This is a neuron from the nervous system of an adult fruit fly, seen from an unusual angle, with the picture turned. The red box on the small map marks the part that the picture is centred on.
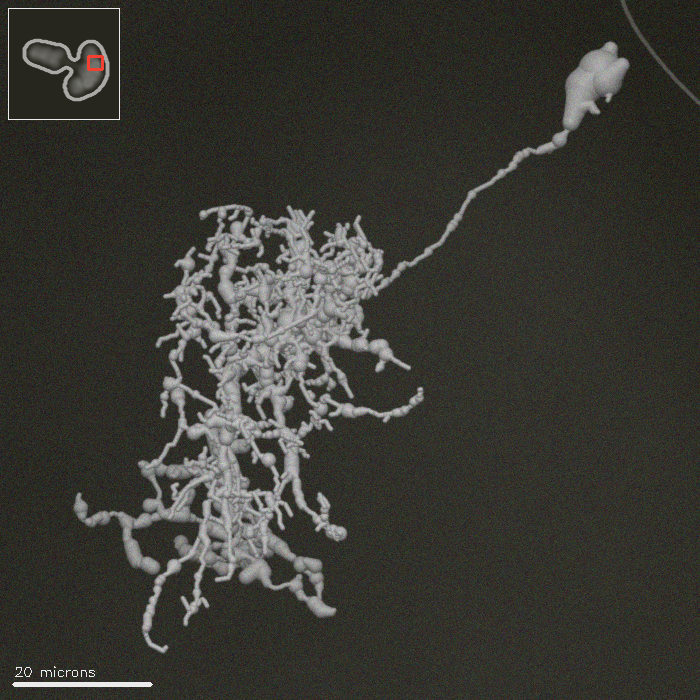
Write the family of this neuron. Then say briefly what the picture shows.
Its family is hemilineage VLPl2_posterior. It is a central-brain intrinsic neuron. It is in the brain and does not reach the nerve cord. From top to bottom in the picture it spans about 90 microns.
